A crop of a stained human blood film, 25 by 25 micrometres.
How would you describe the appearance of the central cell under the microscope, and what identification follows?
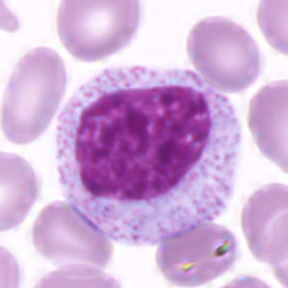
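Fine reddish-purple granules are scattered all through the cytoplasm, and its rim is wider below the nucleus than above. The nucleus itself is one mass, no lobes, and I don't see any distinct nucleoli. It's a metamyelocyte.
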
